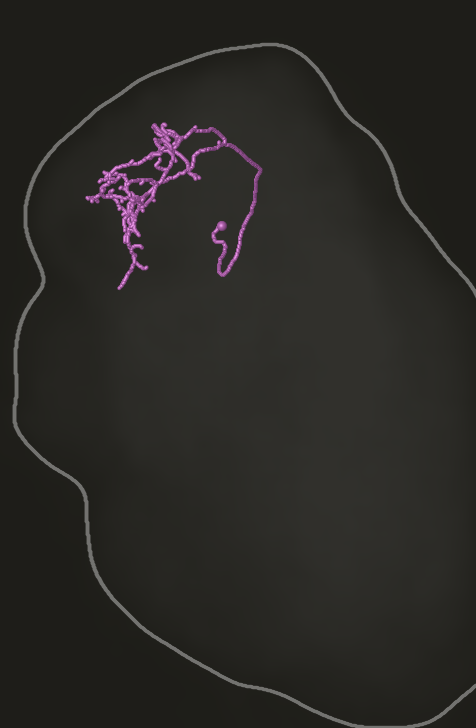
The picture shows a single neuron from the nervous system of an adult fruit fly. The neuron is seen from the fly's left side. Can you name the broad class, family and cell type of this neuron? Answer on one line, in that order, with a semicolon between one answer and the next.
central-brain intrinsic neuron; hemilineage SIPa1_ventral; CB1361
